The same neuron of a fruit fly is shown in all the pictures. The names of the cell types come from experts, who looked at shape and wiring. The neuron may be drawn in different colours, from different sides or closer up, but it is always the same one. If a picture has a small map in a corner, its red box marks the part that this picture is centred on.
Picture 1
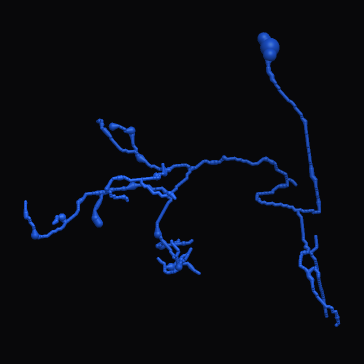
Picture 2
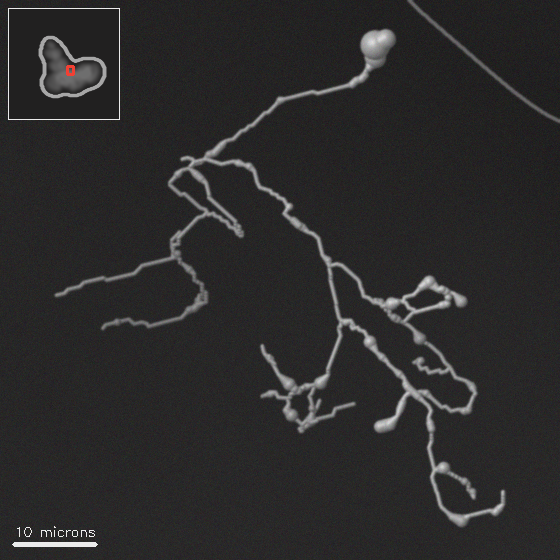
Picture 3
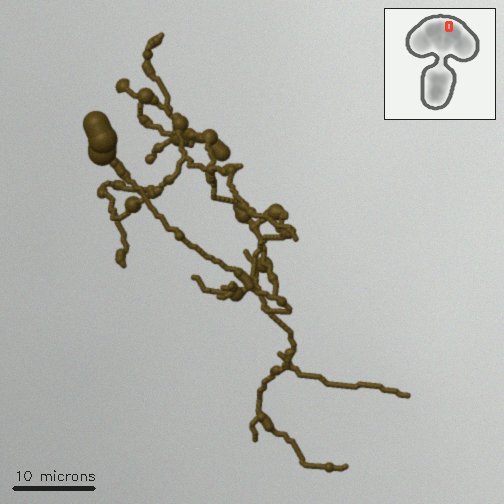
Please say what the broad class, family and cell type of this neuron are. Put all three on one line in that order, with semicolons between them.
central-brain intrinsic neuron; hemilineage SLPpm2; CB4134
